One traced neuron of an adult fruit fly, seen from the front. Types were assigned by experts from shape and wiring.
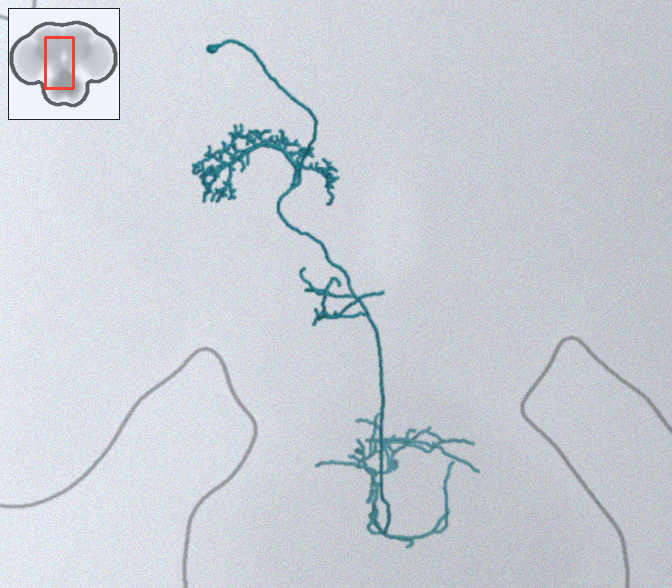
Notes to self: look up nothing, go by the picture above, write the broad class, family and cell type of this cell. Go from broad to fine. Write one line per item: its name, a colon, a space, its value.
broad class: descending neuron
family: hemilineage WEDd1
cell type: DNa07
